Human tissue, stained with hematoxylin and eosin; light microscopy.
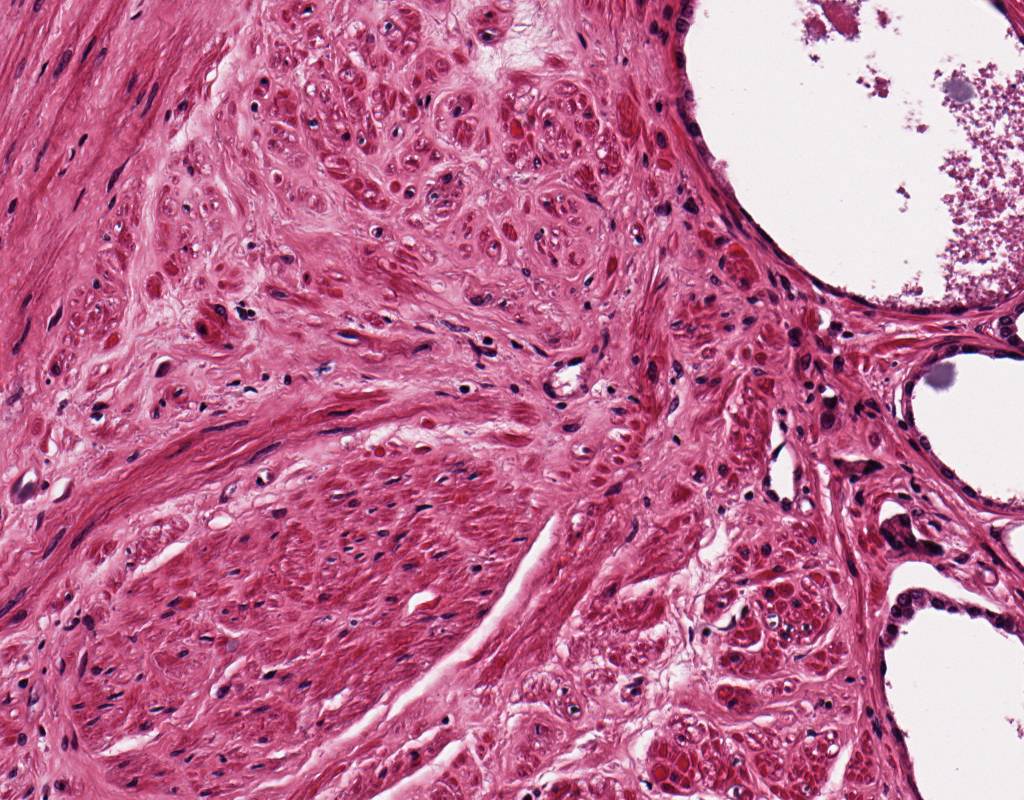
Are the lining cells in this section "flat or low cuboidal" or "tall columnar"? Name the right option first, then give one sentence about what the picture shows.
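Flat or low cuboidal. The large spaces on the right are lined by a single layer of flattened to low cuboidal cells.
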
